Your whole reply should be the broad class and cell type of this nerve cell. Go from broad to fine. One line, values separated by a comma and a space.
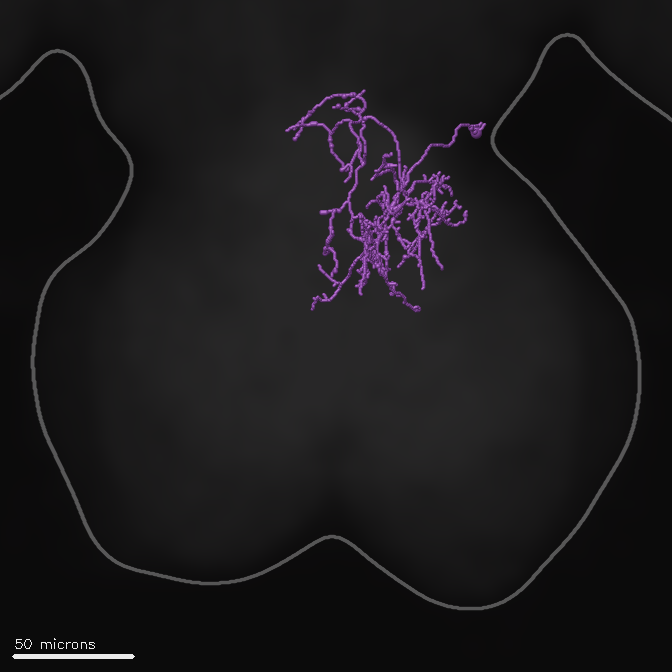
nerve-cord intrinsic neuron, INXXX423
